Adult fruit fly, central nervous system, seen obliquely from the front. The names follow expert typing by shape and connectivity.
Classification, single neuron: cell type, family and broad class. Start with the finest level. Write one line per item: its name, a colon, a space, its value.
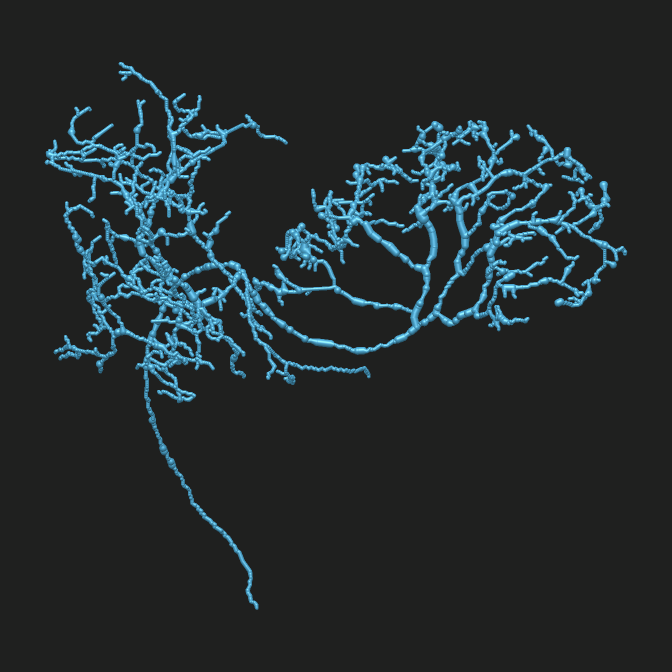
cell type: FB4H
family: hemilineage LALv1_dorsal
broad class: central-brain intrinsic neuron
